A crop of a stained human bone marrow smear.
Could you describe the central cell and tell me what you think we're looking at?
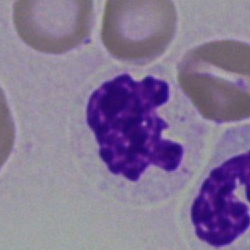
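See the irregular nucleus, notched, with knob-like lobes along its right side. Its chromatin is dark purple and coarsely clumped, with small paler gaps. The cytoplasm, abundant and very pale greyish-lilac, forms a wide rim broadest below the nucleus. This is a segmented neutrophil.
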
